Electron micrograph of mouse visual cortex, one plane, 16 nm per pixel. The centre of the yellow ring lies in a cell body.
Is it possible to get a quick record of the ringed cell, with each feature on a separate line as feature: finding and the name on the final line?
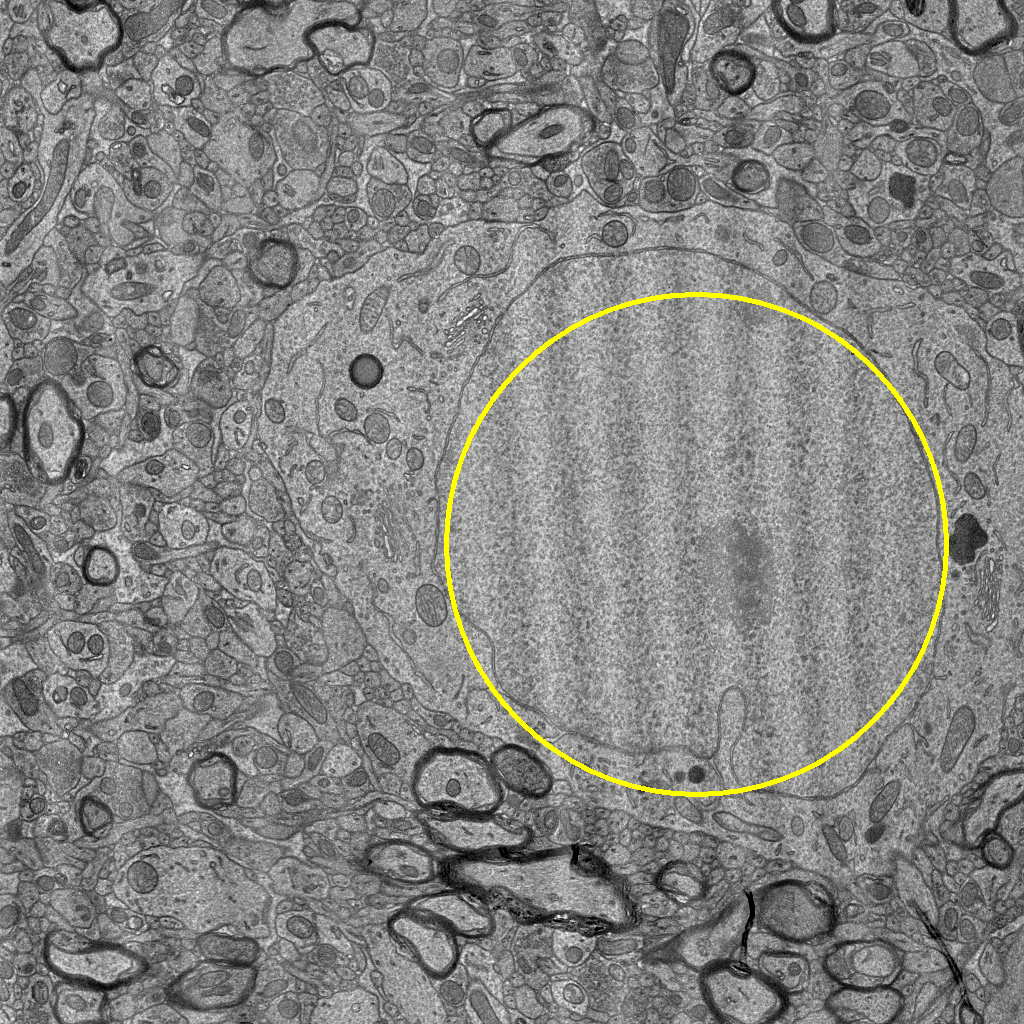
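Nucleus: large, round, whole outline within the picture
Chromatin: pale, finely dispersed, no heavy dark clumps lining the envelope
Vesicles: pale cluster with flattened cisterns, above and left of the nucleus
Mitochondria: several small, scattered through the broader cytoplasm left of the nucleus
Cell: excitatory neuron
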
